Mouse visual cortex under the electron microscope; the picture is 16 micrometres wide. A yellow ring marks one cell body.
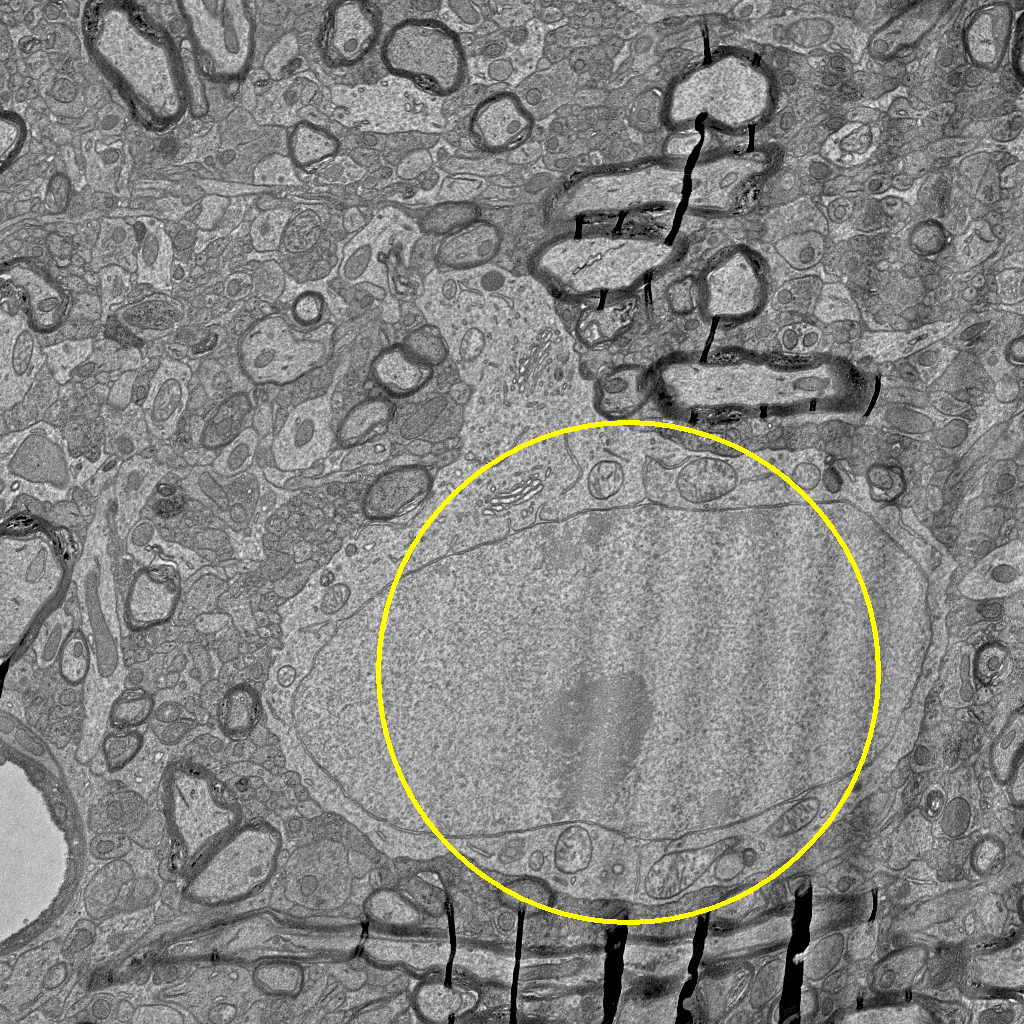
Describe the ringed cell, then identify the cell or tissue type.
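Looking at the nucleus, I see an elongated oval, its long axis horizontal, reaching past the ring on both the left and the right. Its envelope keeps to a smooth line with no deep infoldings. Just below the cell, a band of horizontally running myelinated fibres goes by. This is an excitatory neuron.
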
